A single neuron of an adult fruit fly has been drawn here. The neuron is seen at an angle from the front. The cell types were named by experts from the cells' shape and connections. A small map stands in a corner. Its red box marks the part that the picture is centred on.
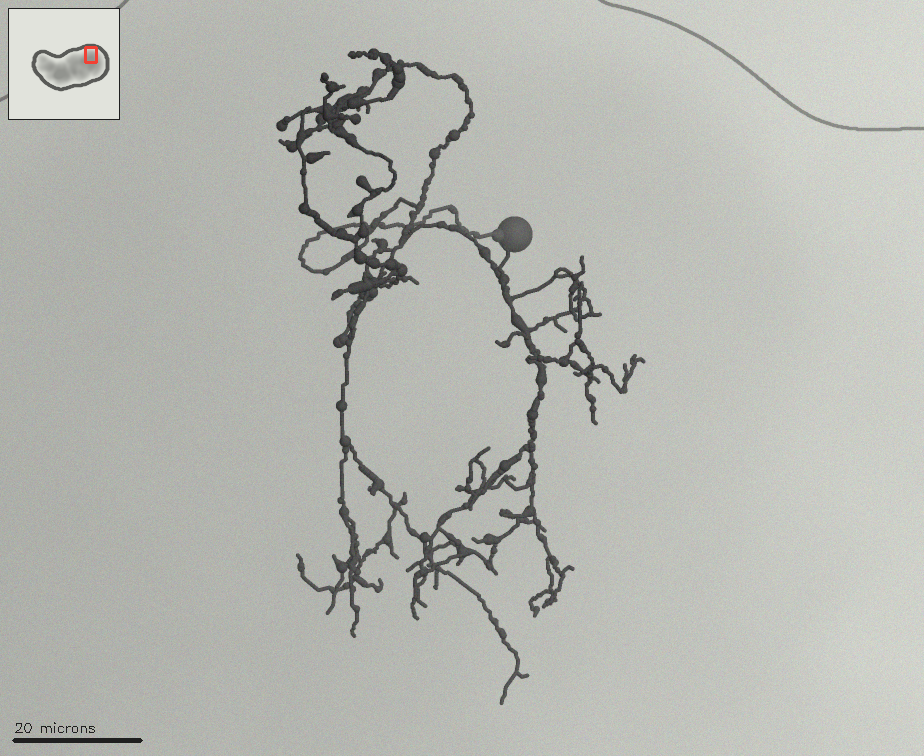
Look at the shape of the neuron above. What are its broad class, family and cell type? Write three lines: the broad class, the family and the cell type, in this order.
central-brain intrinsic neuron
hemilineage LHp2
SLP275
